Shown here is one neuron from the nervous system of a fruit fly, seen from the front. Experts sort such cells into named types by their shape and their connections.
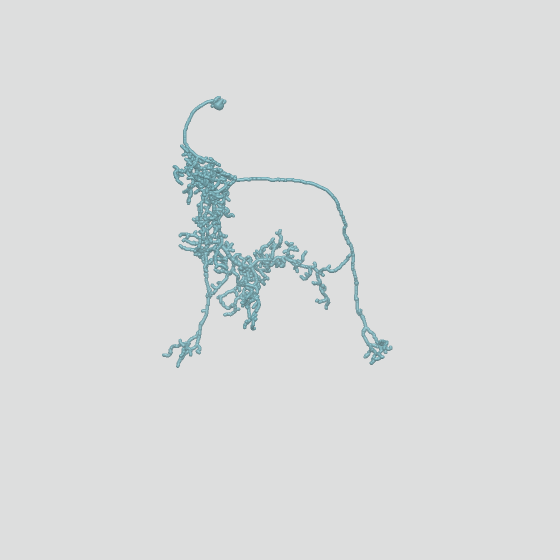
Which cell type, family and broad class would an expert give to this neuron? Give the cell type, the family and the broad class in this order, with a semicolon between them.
PS111; hemilineage SMPp&v1_posterior; central-brain intrinsic neuron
